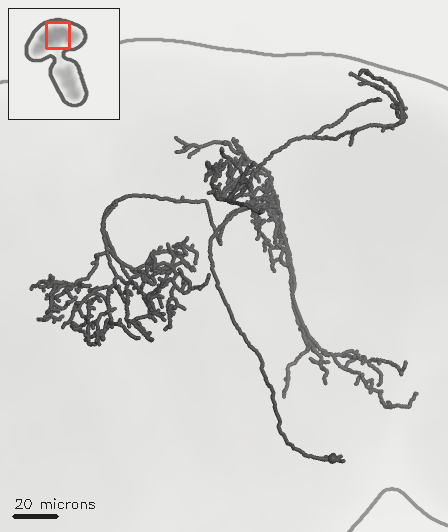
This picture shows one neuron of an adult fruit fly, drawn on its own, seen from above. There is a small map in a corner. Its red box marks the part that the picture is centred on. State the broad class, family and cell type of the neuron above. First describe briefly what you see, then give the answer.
It is in the brain and does not reach the nerve cord. The cell body is at the lower right of the picture. By the scale bar it is about 190 microns tall in this view. This is a central-brain intrinsic neuron. Its family is called class CX. It is of cell type FB4L.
